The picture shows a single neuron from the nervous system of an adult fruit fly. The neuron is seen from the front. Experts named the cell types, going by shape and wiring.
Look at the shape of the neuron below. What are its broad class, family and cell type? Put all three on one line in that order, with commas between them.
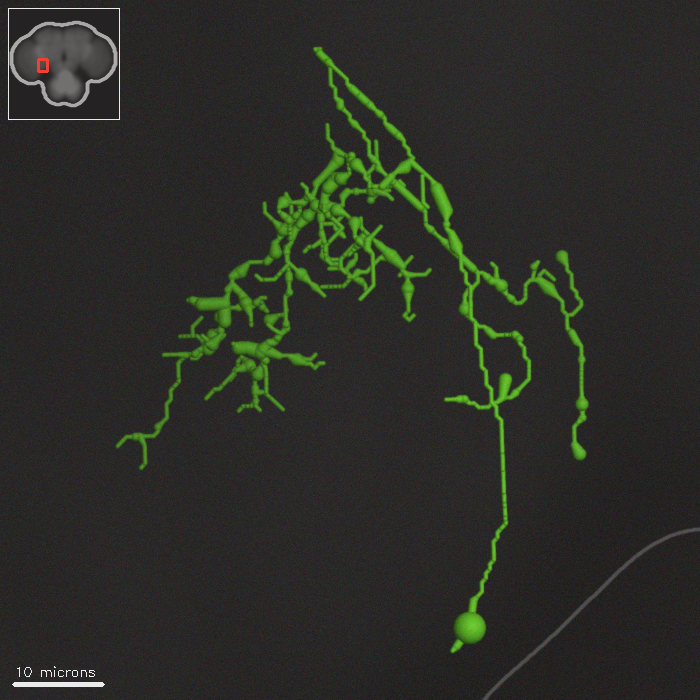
optic-lobe intrinsic neuron, Li, Li21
